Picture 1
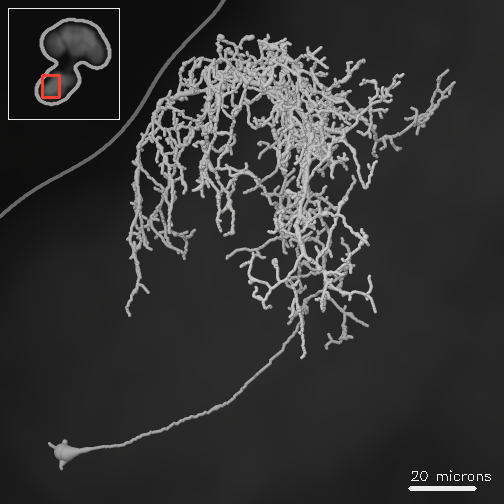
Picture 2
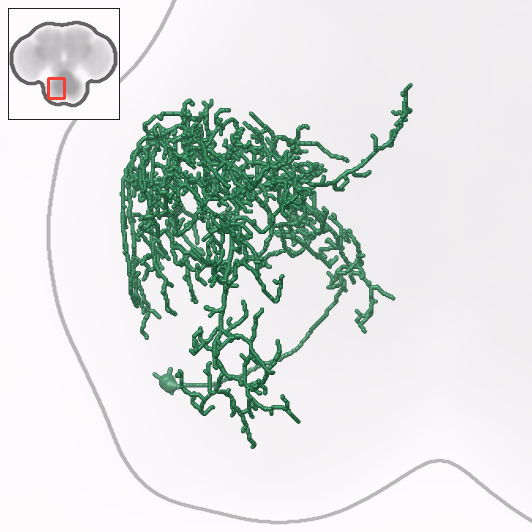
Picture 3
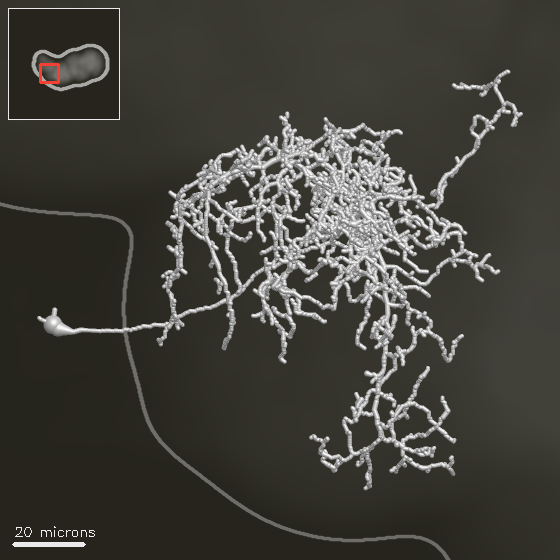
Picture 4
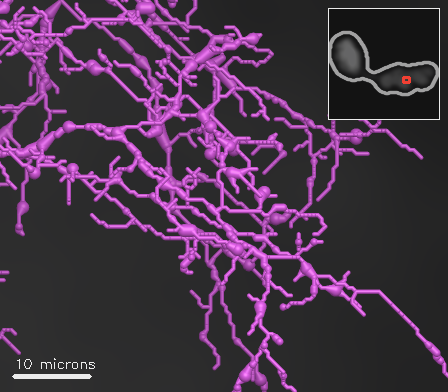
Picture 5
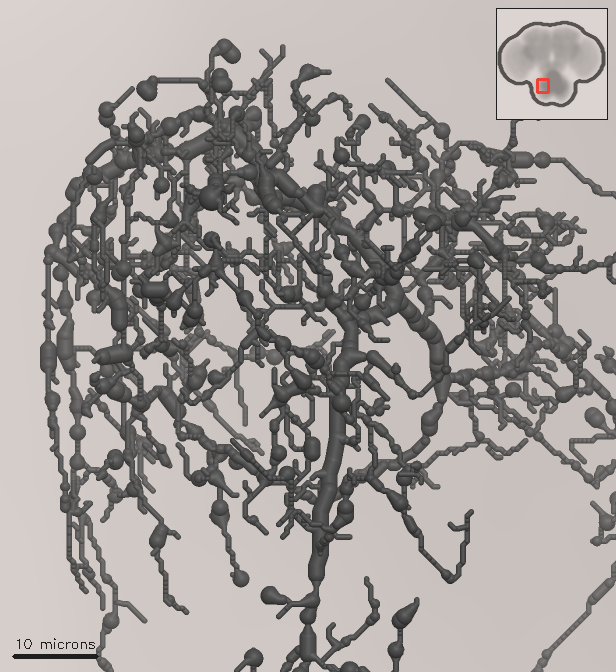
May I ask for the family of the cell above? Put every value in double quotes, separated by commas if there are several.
"hemilineage 20A.22A"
